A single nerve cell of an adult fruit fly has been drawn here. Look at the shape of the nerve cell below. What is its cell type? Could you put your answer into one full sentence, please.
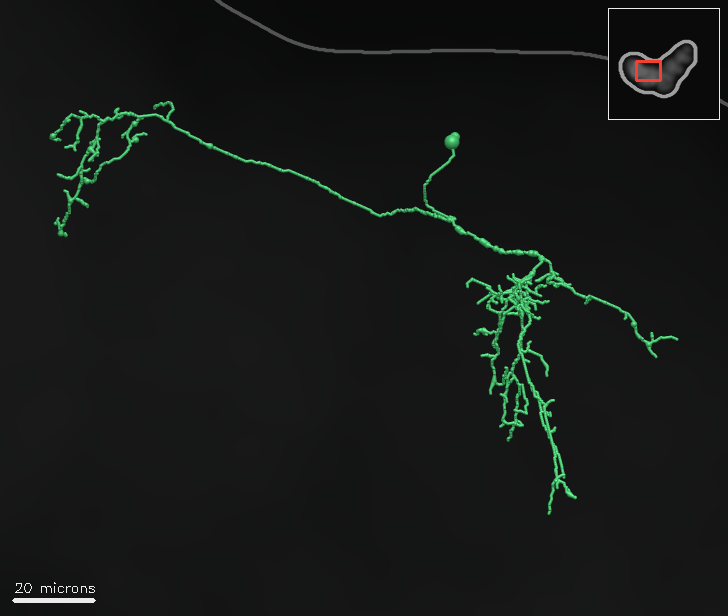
So far as cell type goes, this neuron is CB4069.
